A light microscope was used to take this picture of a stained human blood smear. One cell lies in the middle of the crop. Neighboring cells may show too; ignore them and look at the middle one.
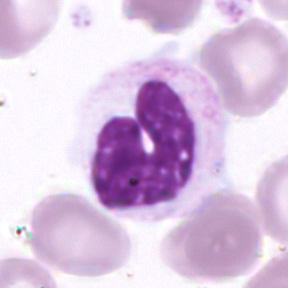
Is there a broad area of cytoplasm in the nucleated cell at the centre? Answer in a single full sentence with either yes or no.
Yes, the nucleus is surrounded by plentiful cytoplasm.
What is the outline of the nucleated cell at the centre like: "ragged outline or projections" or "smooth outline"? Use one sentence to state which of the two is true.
Smooth rather than rough is the outline of this cell.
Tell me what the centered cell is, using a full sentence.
The cell occupying the middle of the crop is a band neutrophil.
